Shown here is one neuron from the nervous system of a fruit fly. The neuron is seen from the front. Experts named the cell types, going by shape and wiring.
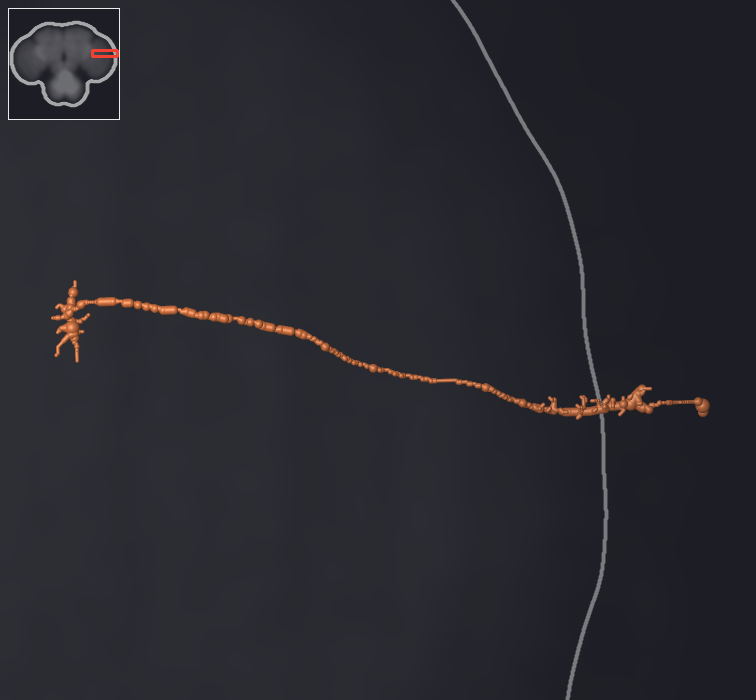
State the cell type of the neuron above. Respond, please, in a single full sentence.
Under the cell type L3 falls this neuron.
